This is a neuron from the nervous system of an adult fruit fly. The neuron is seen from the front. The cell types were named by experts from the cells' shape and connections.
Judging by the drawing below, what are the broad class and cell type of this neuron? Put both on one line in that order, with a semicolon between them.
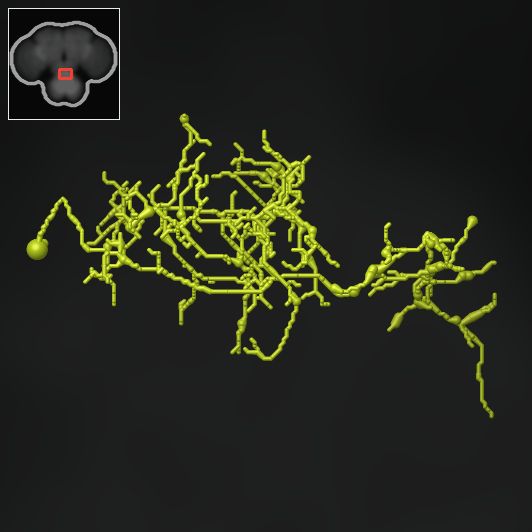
nerve-cord intrinsic neuron; INXXX438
